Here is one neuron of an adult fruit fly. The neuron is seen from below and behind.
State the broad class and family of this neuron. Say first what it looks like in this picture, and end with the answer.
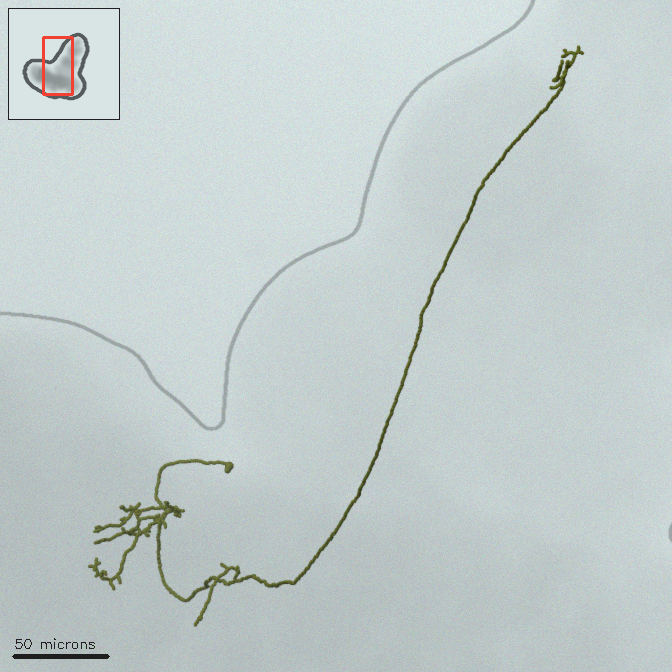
By the scale bar it is about 300 microns tall in this view. In this view it is about as wide as it is tall. It is a descending neuron. The family is hemilineage PSp2.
